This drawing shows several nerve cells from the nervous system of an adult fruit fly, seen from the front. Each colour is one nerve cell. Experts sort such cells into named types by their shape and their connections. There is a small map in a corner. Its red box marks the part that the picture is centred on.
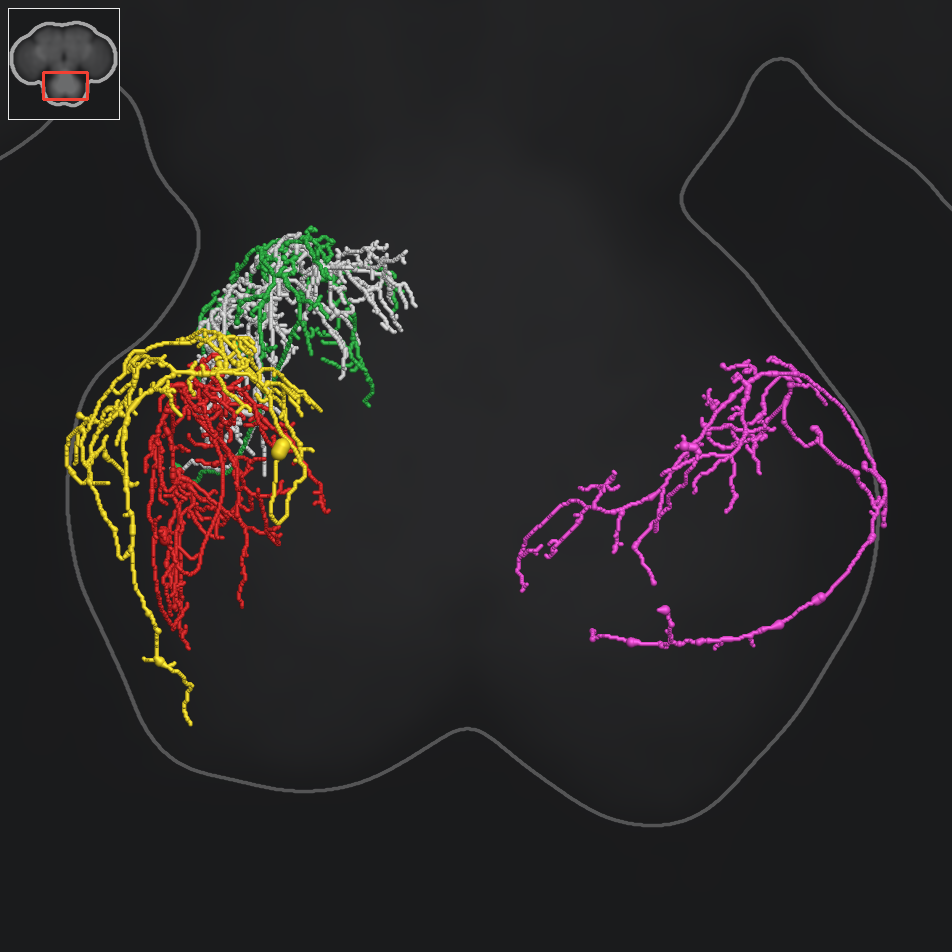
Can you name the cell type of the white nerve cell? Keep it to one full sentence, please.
This nerve cell is a cell of type IN08A043.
